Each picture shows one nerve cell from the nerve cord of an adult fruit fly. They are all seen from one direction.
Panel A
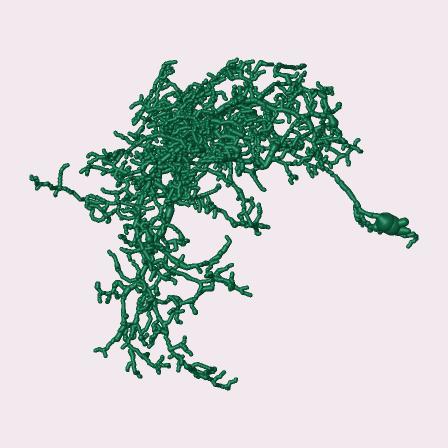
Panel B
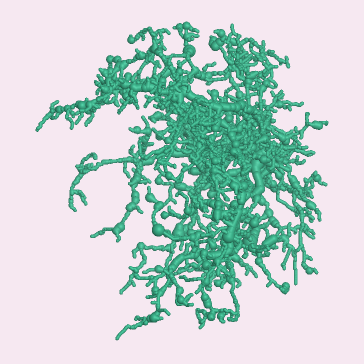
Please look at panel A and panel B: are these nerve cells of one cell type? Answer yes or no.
yes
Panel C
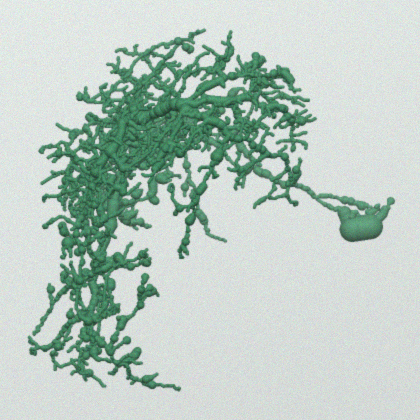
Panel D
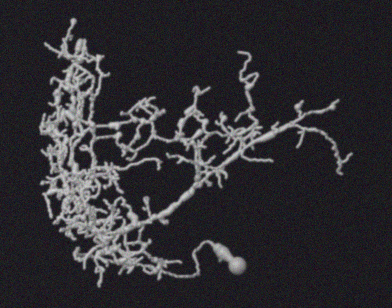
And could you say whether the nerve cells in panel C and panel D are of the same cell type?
no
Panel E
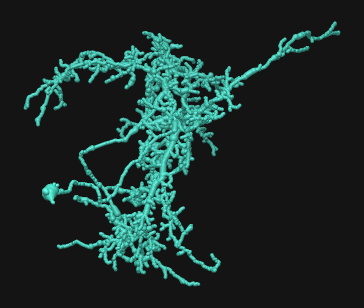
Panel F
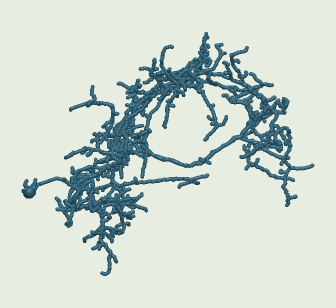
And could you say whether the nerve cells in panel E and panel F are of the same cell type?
no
